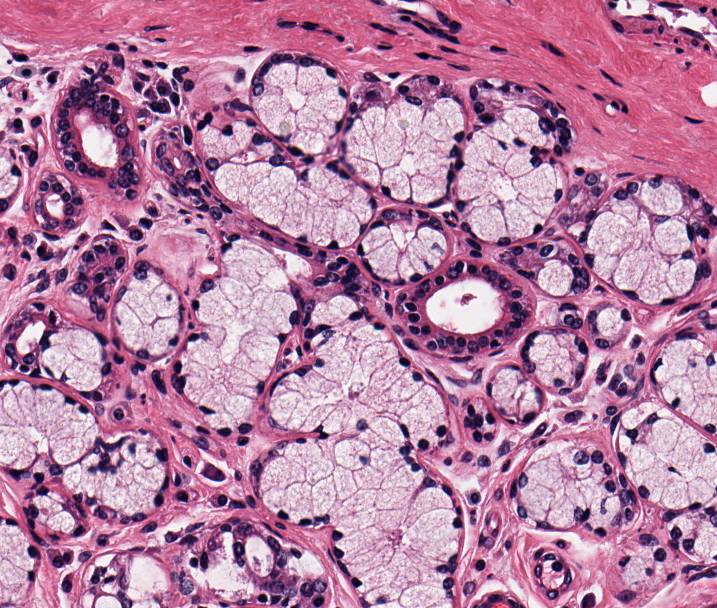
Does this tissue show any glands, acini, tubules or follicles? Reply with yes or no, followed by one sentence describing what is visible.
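Yes. Most of the field is packed with rounded clusters of pale-staining glandular acini separated by thin pink septa.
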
